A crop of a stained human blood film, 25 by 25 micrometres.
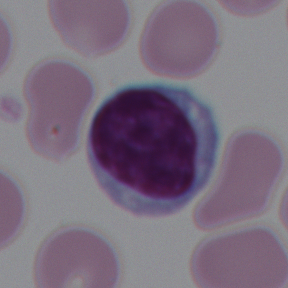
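Typical lymphocyte in a stained smear of peripheral blood: look first at the round, smooth outline, about 12 micrometres across. The nucleus is round to slightly oval, about 10 by 9 micrometres, with no indentation, and it fills about 70% of the cell's area. Its chromatin is dark purple and dense, with coarse clumping. Around it, the cytoplasm forms a narrow pale blue-grey rim that is widest along the bottom and right side.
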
